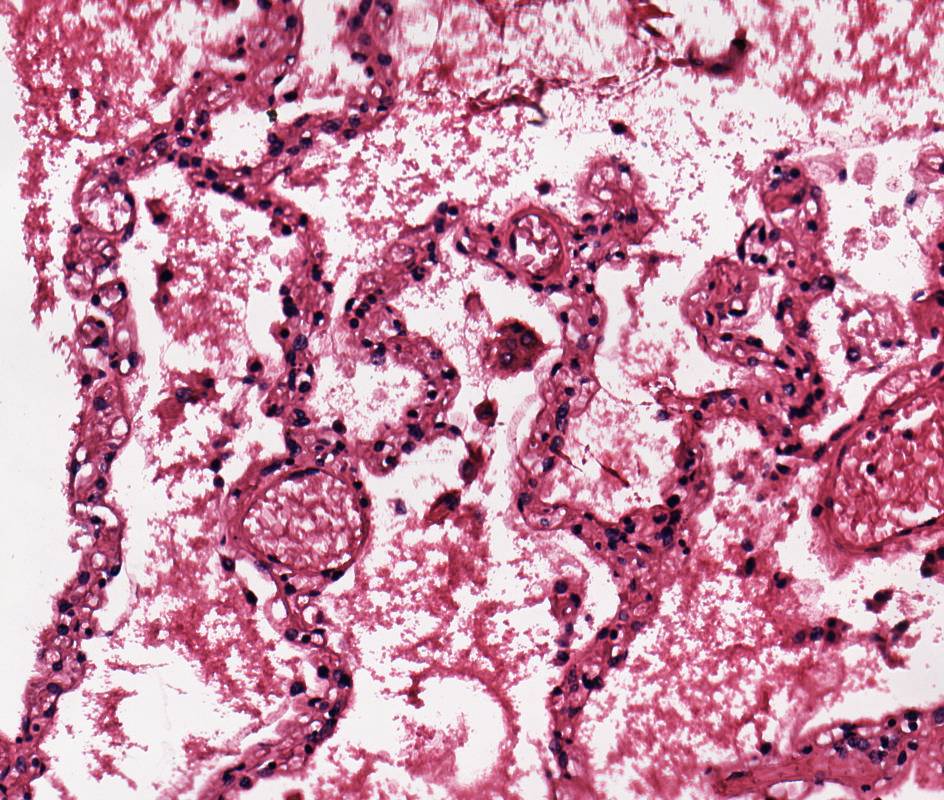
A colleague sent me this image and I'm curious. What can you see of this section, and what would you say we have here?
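Thin branching septa outline large irregular spaces throughout the field. These spaces are filled with pale pink, finely granular material. A few detached rounded cells with dense pink cytoplasm lie free in the space near the centre. No glands or muscle bundles are present. The tissue is lung.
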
